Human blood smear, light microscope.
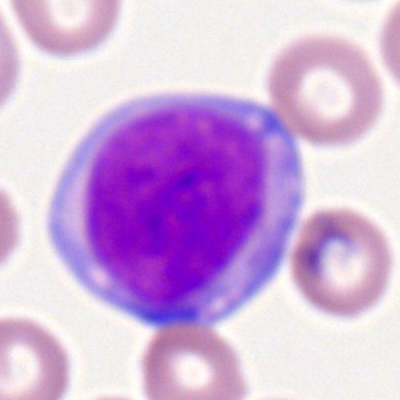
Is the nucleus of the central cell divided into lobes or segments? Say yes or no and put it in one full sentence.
No, in this cell the nucleus is one undivided round, oval or kidney-shaped compact mass.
